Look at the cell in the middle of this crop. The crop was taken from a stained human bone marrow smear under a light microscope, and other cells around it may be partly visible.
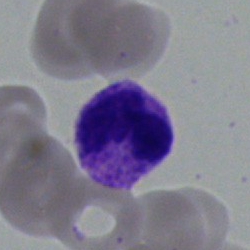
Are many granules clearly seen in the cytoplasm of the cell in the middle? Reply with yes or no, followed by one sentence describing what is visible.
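Yes. The cytoplasm holds many small purple granules.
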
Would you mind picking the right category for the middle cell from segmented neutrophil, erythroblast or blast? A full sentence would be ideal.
What sits at the centre of this crop is a segmented neutrophil.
